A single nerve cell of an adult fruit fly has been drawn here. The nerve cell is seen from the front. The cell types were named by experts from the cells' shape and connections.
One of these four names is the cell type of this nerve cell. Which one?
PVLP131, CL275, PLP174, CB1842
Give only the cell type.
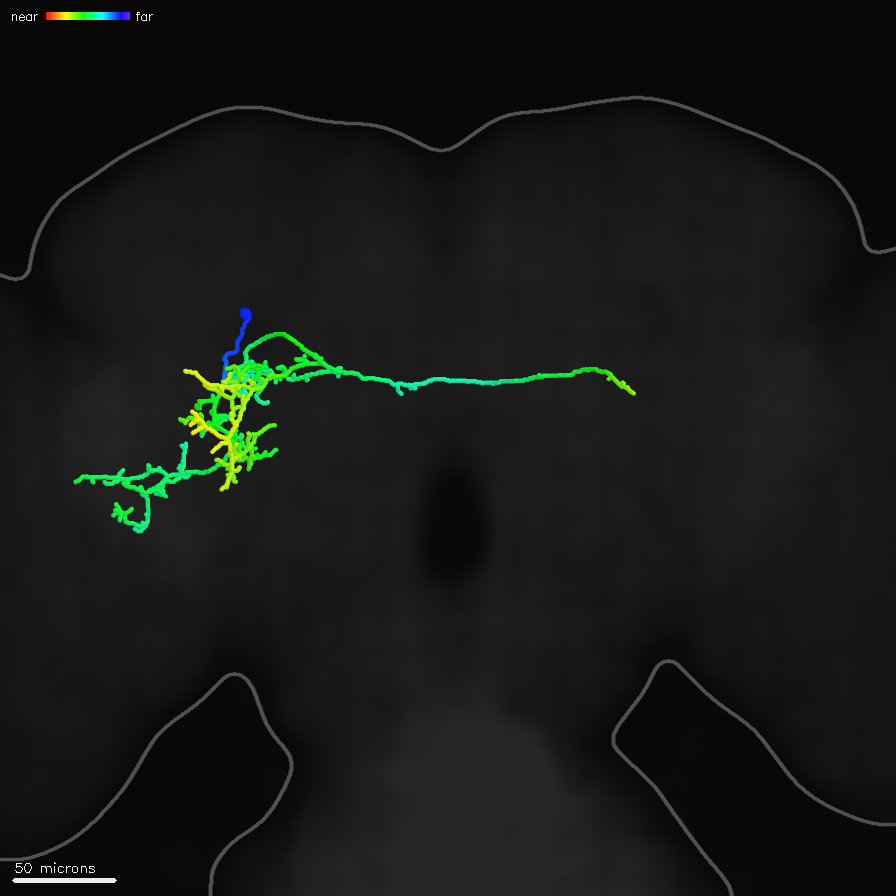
CB1842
